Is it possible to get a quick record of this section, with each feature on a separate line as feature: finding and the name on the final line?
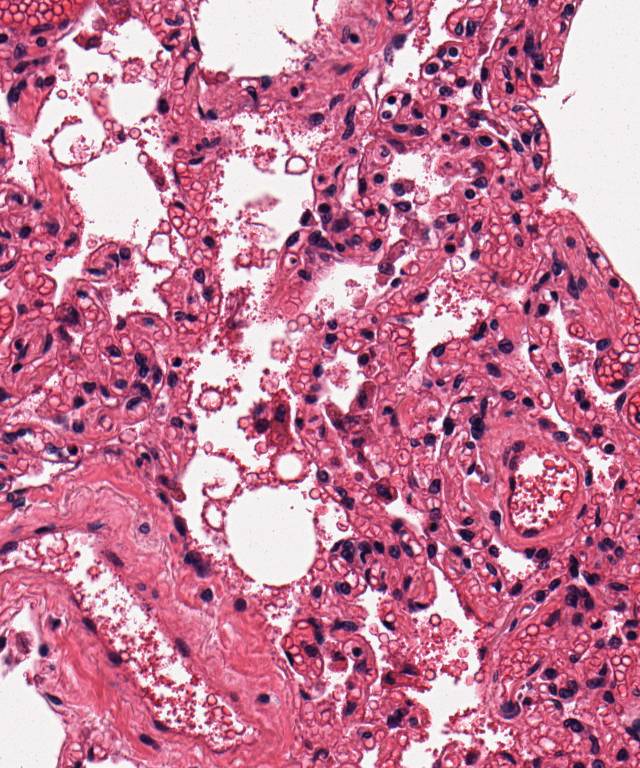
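Pattern: meshwork of thin, tortuous septa enclosing irregular open spaces
Vessel: small, thick pink wall, red cells in lumen, right middle
Collagen: band of wavy pink fibres along lower left
Nuclei: small, round to oval, dark-staining, in cells along septa
Name: lung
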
